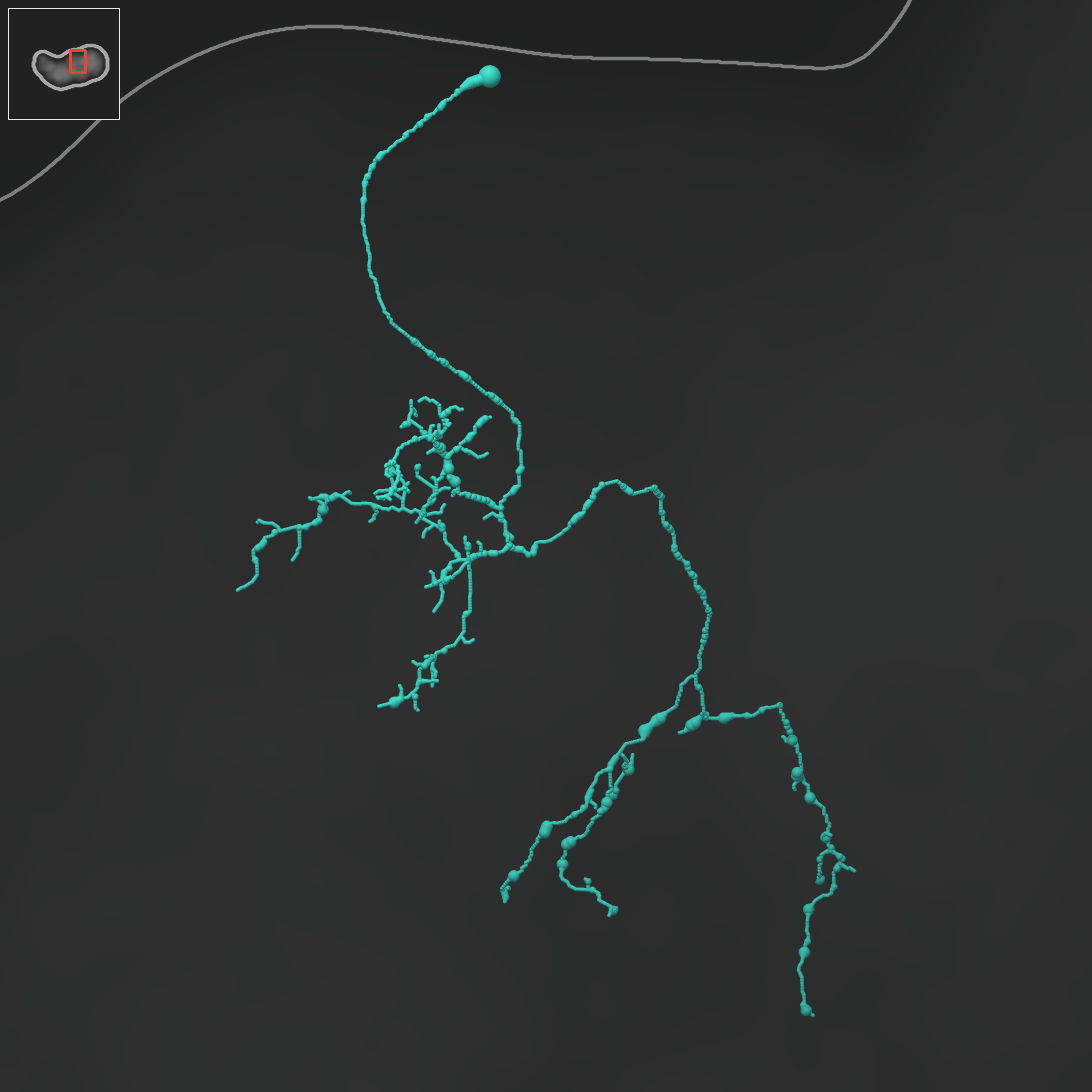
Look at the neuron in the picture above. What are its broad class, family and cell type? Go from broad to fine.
central-brain intrinsic neuron; hemilineage CLp1; CL171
